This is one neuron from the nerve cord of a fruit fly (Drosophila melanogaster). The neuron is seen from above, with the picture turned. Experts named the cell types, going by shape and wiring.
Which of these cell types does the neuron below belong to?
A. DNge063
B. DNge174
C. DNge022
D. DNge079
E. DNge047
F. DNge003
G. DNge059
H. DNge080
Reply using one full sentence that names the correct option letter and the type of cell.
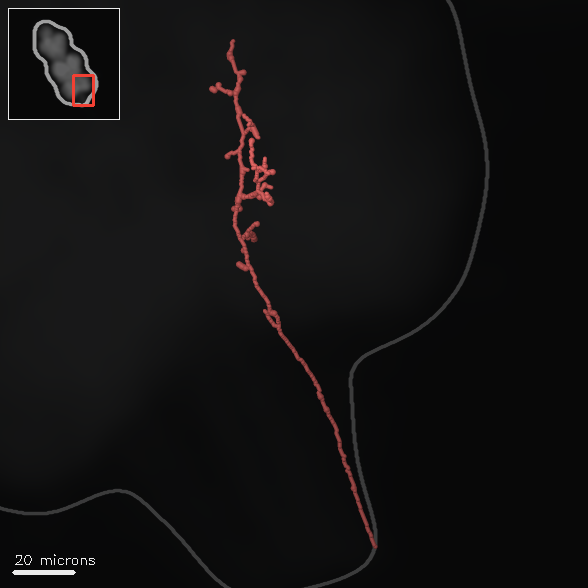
The neuron represents the cell type DNge174, found under option B.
